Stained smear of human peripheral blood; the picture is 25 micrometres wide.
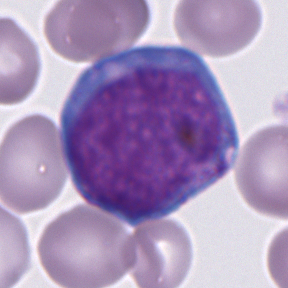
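Myeloblast, middle of field. Outline angular; several fairly straight edges where neighbouring cells press on it. Cytoplasm: thin rim around nucleus, widest along top. No granules seen. Small dark spot in nucleus, right of centre.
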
